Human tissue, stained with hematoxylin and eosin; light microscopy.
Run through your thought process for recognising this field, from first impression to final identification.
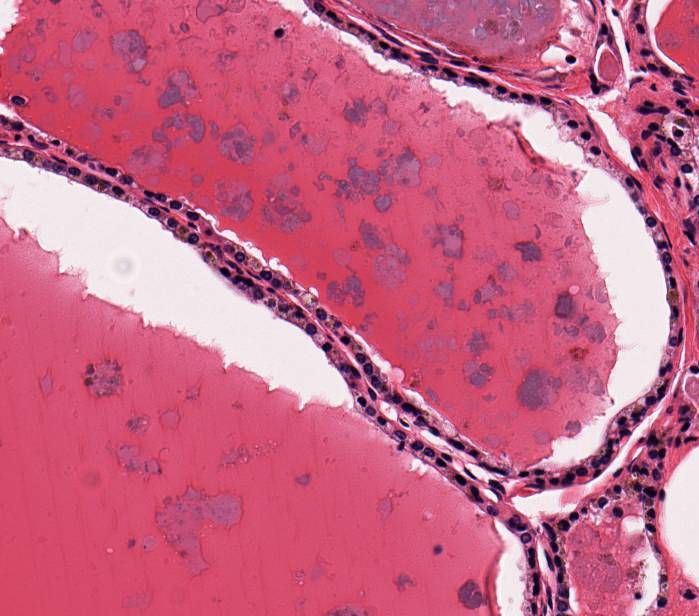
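Main structure: thyroid follicle. Two very large follicles filled with pink colloid occupy most of the field; smaller ones lie along the right edge and lower right.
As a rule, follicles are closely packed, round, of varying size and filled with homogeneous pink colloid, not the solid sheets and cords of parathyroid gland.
Stroma between follicles reduced to thin strands carrying small vessels.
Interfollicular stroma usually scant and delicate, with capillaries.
White clear gap between colloid and lining along long stretches of wall; colloid edge finely serrated there.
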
